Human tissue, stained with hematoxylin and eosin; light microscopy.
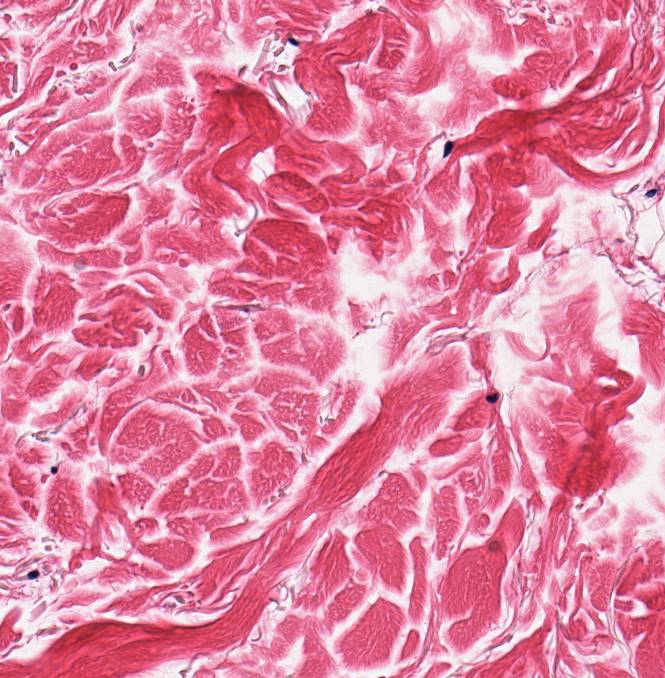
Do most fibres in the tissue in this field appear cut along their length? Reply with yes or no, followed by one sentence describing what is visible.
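No. The cross-cut bundles appear as irregular polygonal profiles with a mottled, finely textured interior.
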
